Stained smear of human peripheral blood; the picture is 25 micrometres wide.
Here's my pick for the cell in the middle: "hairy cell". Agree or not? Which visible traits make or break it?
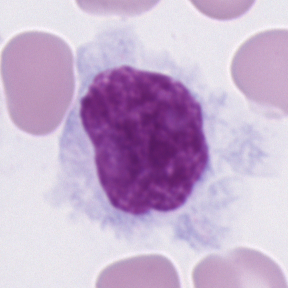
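Border: ragged, fringed all round with fine hair-like cytoplasmic projections.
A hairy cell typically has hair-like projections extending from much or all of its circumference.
This feature goes with hairy cell. Nucleus: a single roundish-oval mass without lobes, about 13 by 11 micrometres.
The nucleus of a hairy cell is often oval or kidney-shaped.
That goes with hairy cell. Chromatin: dark purple, somewhat clumped, with small paler spaces. Cytoplasm: a wide rim, broader on the right.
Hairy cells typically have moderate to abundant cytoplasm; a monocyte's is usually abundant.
This rim fits both names. Granules: no distinct ones in the cytoplasm.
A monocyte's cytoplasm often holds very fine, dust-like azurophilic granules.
Their absence counts against monocyte. Verdict: the name hairy cell fits.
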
